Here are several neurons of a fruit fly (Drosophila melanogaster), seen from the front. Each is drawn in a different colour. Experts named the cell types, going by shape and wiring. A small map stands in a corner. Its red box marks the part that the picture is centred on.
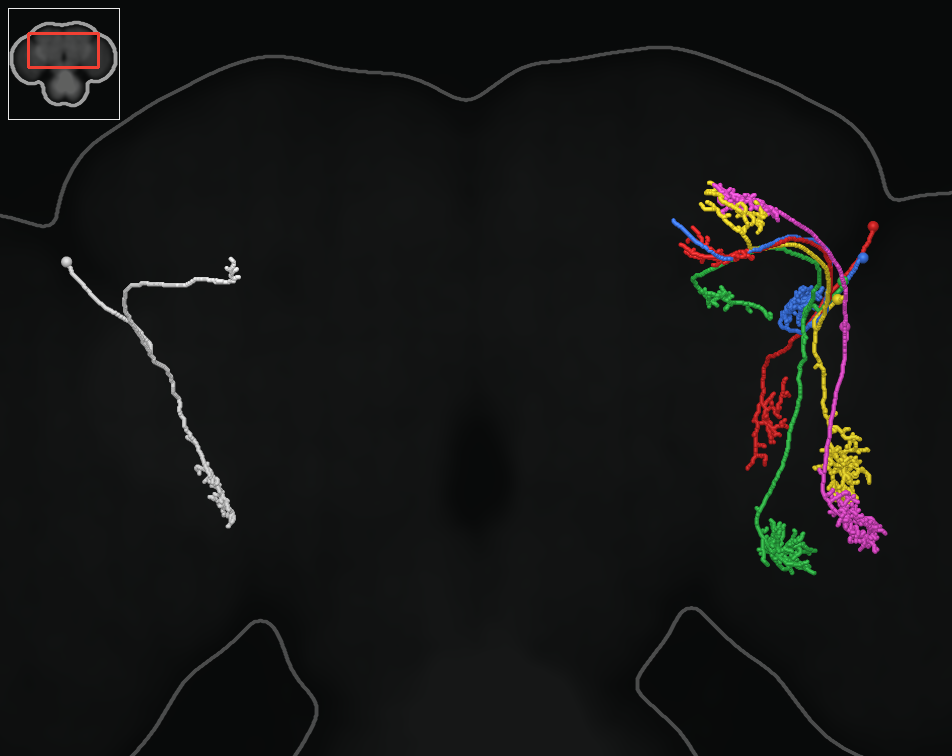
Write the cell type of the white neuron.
LC10e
